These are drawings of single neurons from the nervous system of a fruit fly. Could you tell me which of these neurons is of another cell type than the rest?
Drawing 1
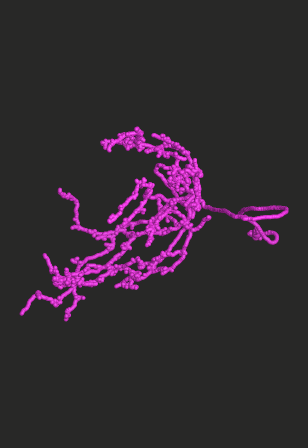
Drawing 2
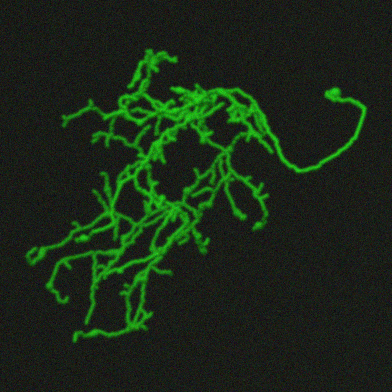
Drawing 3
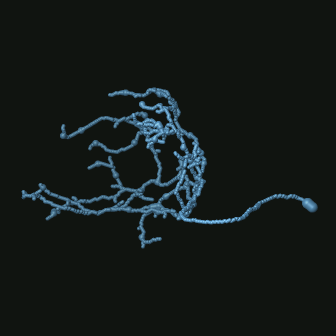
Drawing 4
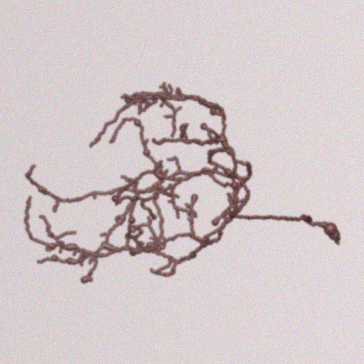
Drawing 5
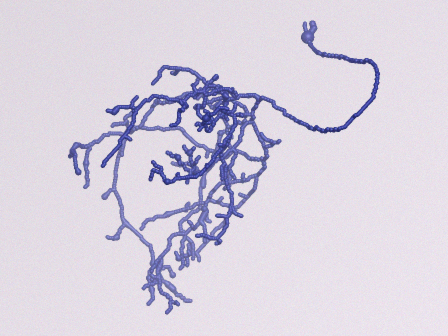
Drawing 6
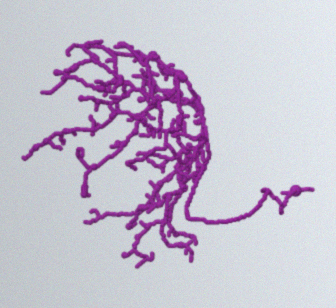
Drawing 6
